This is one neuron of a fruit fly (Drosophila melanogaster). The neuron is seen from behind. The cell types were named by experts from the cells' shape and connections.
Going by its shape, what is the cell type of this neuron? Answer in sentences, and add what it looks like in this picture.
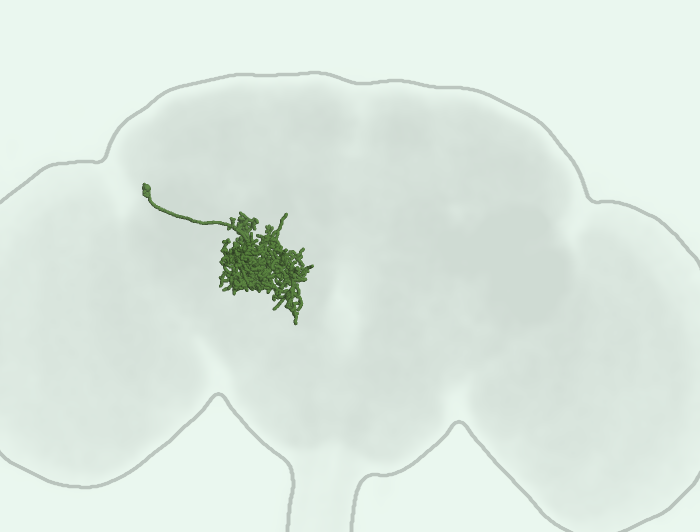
It is of cell type PLP029. It is a central-brain intrinsic neuron. In this view it is about as wide as it is tall.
